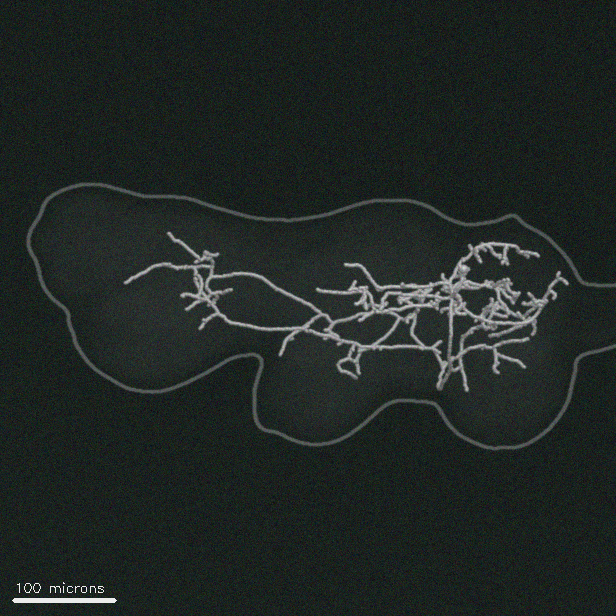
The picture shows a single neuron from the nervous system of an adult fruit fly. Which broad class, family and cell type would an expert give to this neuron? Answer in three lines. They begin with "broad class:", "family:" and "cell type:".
broad class: nerve-cord intrinsic neuron
family: hemilineage 19B
cell type: IN19B109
